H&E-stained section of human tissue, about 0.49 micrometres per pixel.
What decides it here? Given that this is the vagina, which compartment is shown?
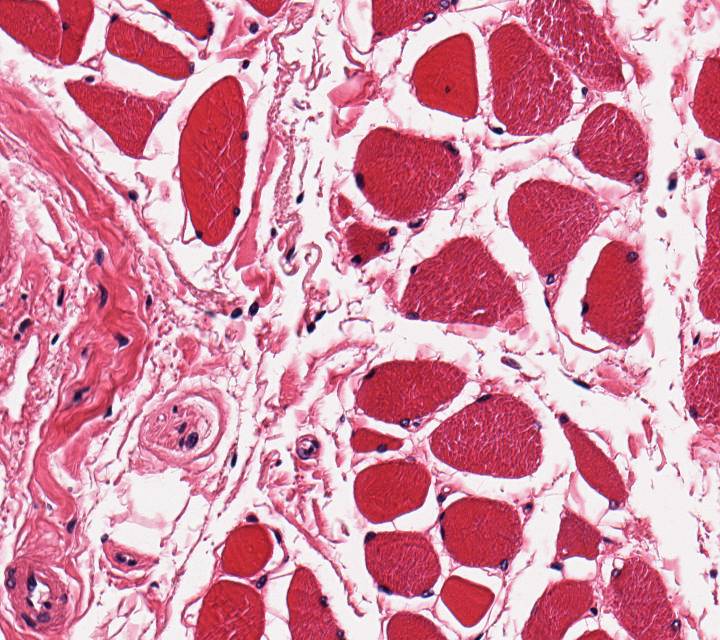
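Skeletal muscle is what this field shows, its fibres mostly cut in cross section as rounded to polygonal profiles. Each fibre has its nuclei at the periphery, and its cytoplasm is deeply red and finely stippled.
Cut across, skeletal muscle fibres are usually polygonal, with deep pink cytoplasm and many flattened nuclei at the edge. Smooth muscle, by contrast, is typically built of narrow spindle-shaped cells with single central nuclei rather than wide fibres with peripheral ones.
Along the left edge, dense collagen runs in wavy bundles with scattered dark nuclei.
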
